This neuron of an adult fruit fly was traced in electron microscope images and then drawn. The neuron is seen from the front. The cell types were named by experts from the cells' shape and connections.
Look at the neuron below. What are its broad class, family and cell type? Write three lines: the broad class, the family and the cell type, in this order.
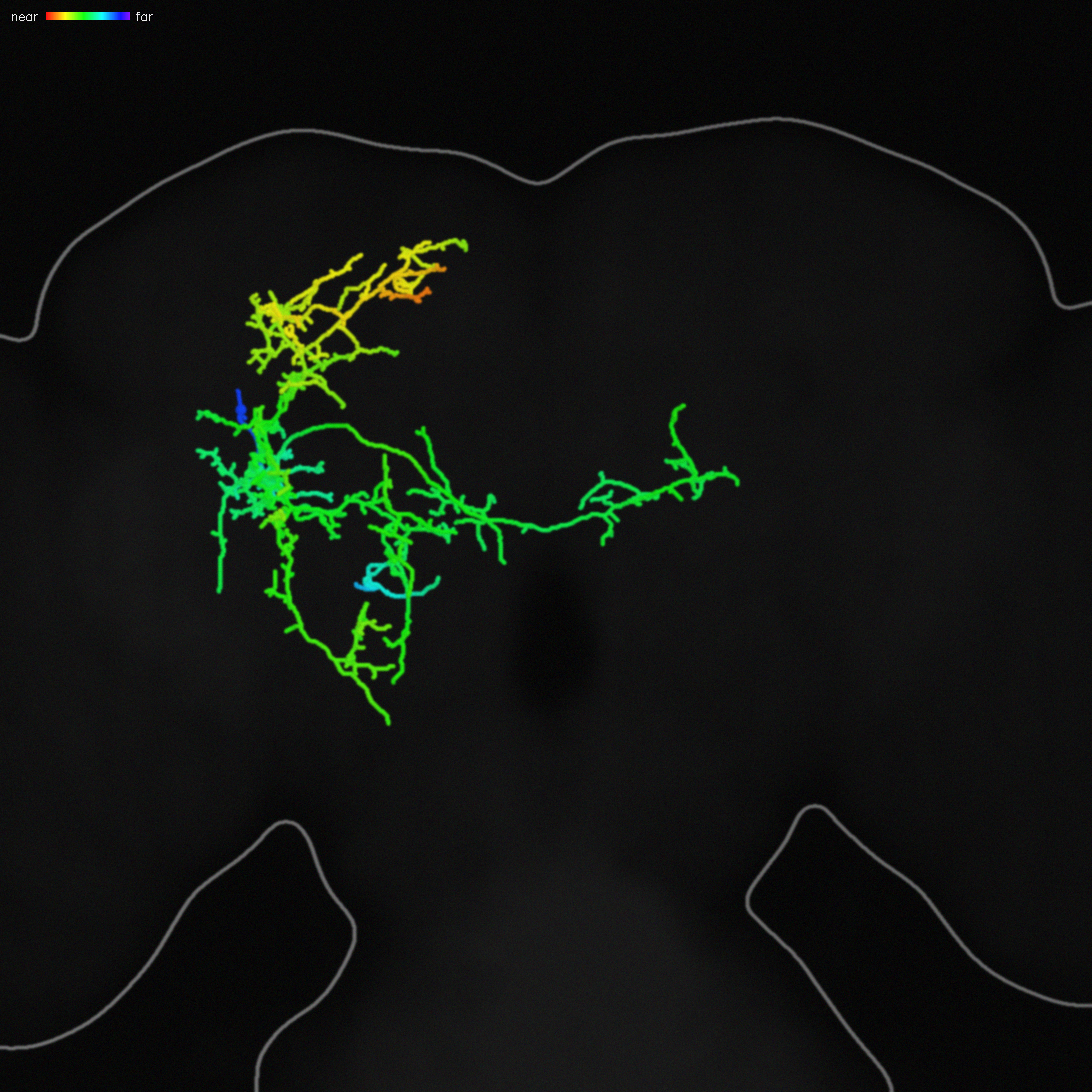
central-brain intrinsic neuron
hemilineage DL1_ventral
PVLP217m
